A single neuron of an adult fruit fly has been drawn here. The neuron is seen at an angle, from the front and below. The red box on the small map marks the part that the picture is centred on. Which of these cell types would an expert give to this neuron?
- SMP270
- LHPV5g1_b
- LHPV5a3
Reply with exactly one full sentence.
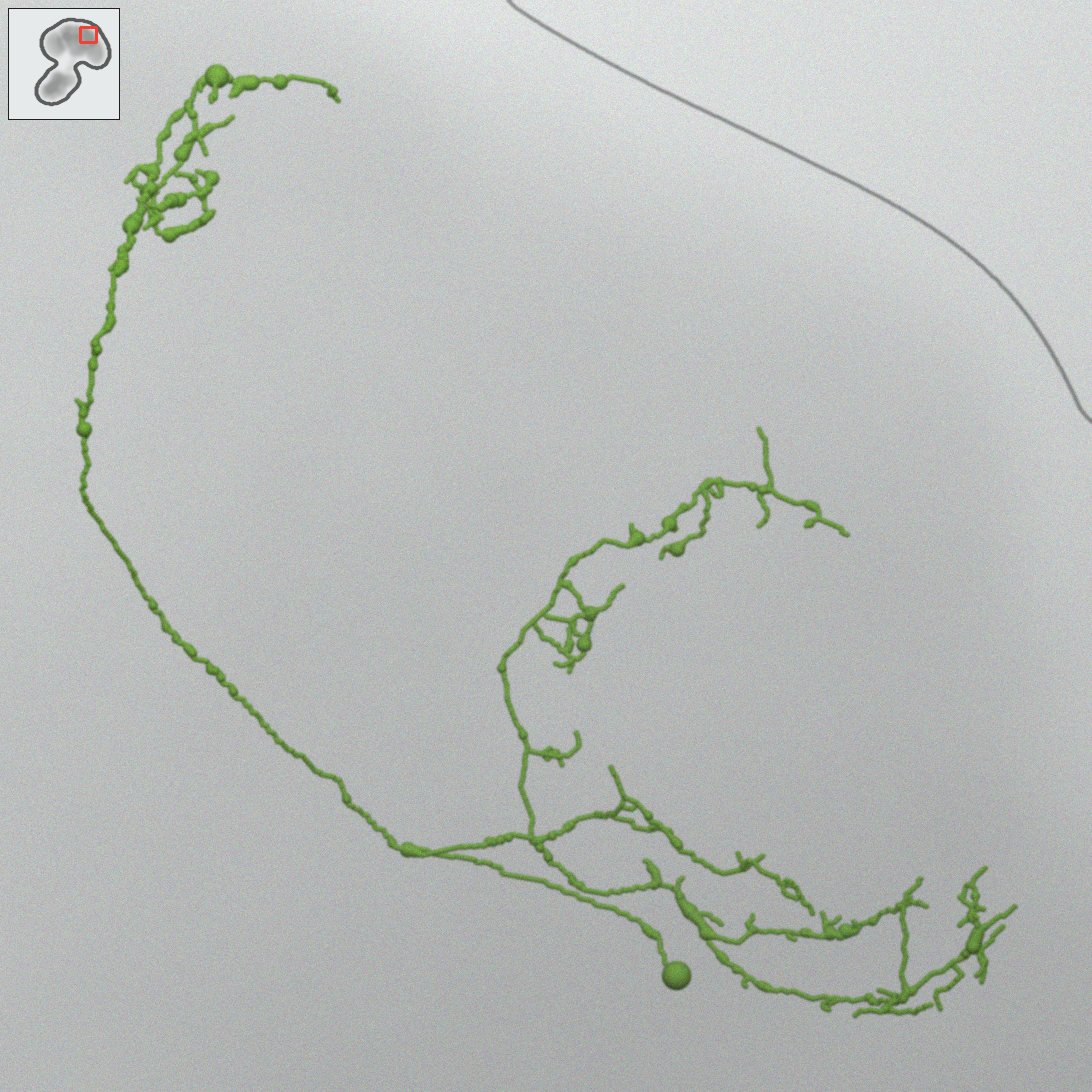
To this neuron applies the cell type name LHPV5a3.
